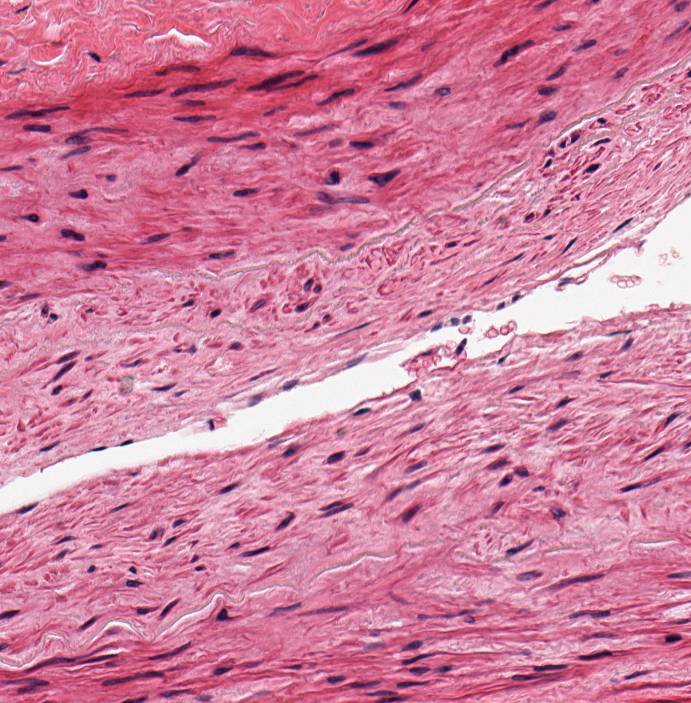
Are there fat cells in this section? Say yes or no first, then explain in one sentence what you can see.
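No. No epithelium, glands or fat cells are present anywhere in the field.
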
